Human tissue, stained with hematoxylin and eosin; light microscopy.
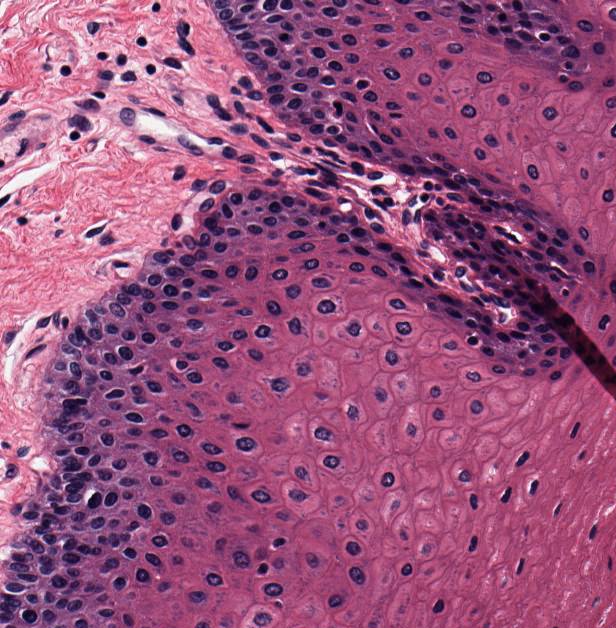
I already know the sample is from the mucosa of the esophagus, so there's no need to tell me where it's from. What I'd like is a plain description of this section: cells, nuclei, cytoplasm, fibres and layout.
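A narrow strip of connective tissue runs diagonally from the upper left toward the right middle and divides two epithelial regions. Along its border lies a basal layer of crowded cells with small, darkly stained nuclei. Above this layer the cells are large and polygonal, with abundant pink cytoplasm and distinct cell borders. In the middle layers, the nuclei are round and centrally placed.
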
